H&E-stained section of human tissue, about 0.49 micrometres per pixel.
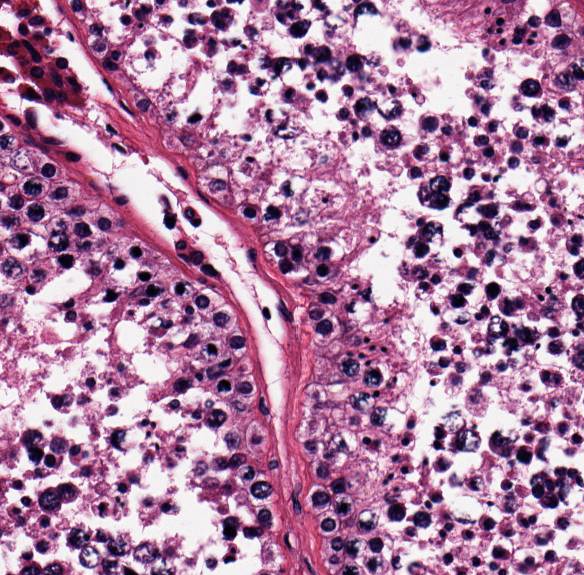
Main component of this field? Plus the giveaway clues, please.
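Mainly a seminiferous tubule: many cells, chiefly in the right half, have round nuclei with coarse, dark, clumped chromatin.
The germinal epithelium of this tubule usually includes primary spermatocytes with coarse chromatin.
In the right half these cells lie loosely scattered, with many irregular white gaps between them. A fibrous band holds flattened, elongated dark nuclei parallel to its length, and a slit-like clear cleft runs lengthwise within it.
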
